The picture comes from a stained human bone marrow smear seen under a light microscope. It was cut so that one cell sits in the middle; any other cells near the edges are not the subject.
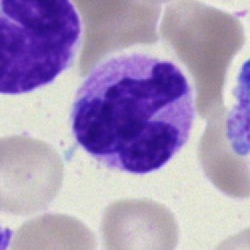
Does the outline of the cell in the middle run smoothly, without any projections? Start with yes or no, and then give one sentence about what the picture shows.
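Yes. The cell outline is round and smooth.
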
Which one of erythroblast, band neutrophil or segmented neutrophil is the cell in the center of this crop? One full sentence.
As for the central cell, it is a band neutrophil.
